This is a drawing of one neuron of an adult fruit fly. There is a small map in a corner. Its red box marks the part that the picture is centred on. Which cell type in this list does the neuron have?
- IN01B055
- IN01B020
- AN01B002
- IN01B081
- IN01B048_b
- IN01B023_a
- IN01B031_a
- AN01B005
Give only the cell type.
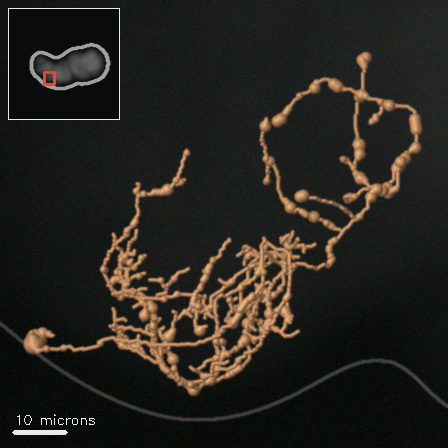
IN01B048_b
